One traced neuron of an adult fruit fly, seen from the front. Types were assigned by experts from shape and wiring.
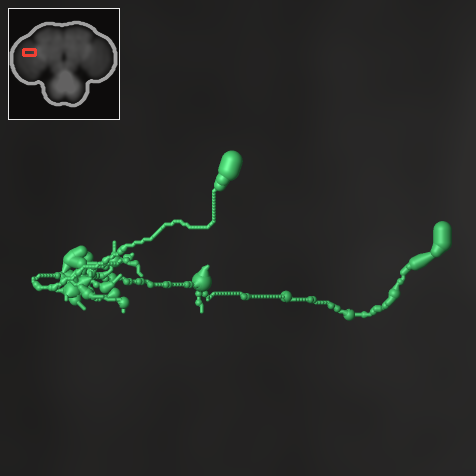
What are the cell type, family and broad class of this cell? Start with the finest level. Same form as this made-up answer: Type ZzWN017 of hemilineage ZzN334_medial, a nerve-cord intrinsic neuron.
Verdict: Type Tm2 of the Tm family, an optic-lobe intrinsic neuron.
